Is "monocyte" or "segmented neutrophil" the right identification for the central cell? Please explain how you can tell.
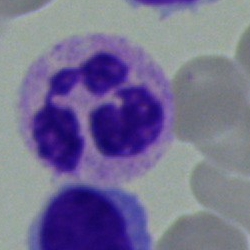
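It is a segmented neutrophil. First, the nucleus: it is divided into several separate lobes.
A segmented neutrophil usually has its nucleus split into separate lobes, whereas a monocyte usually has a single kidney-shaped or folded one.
Second, the cytoplasm: plentiful and pale pinkish-lilac.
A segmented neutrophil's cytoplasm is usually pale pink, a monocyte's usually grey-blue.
The cytoplasm also carries fine pinkish-purple granules, and the chromatin is dark purple and coarsely clumped.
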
